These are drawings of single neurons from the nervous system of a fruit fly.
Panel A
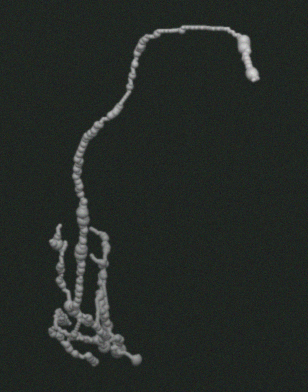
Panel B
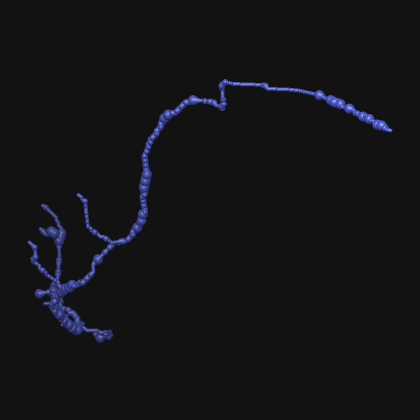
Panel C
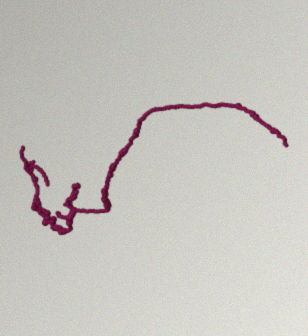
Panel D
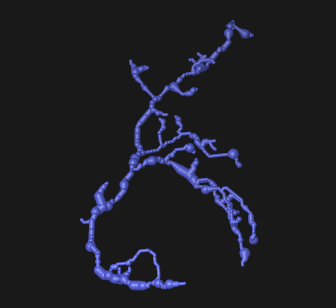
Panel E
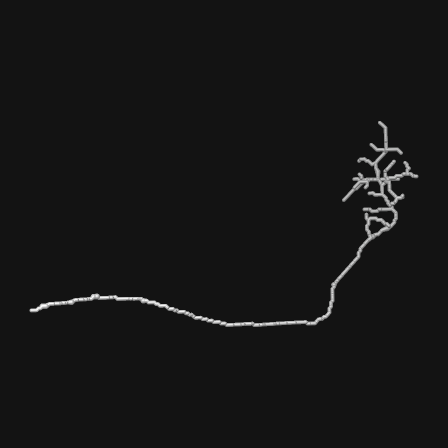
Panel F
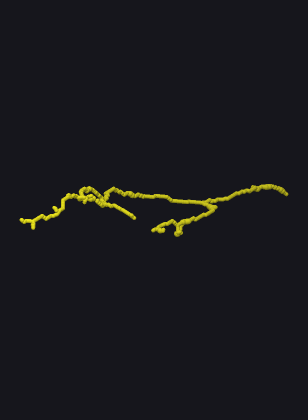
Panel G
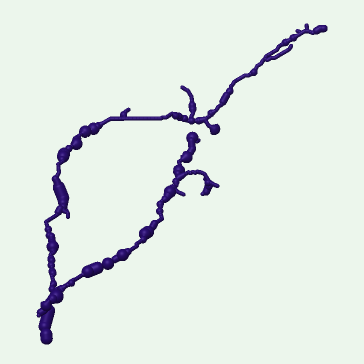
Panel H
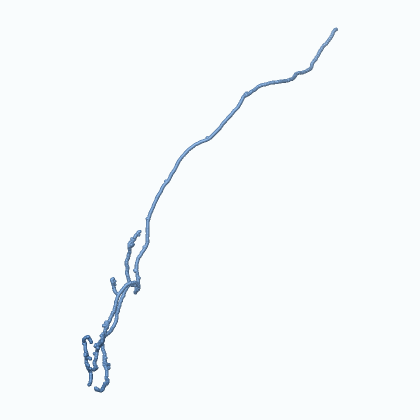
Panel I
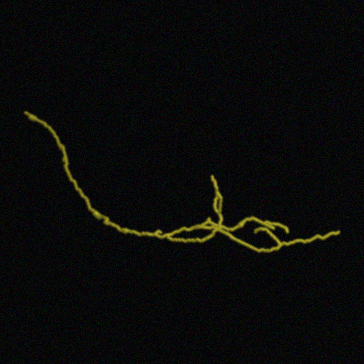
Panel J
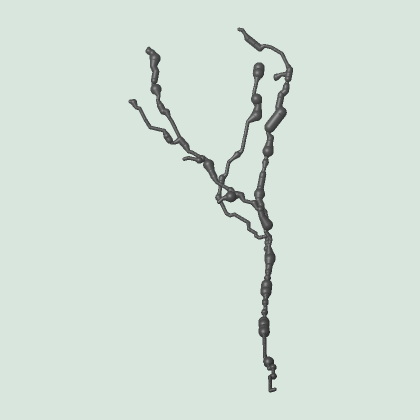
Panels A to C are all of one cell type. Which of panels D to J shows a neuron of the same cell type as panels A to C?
H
